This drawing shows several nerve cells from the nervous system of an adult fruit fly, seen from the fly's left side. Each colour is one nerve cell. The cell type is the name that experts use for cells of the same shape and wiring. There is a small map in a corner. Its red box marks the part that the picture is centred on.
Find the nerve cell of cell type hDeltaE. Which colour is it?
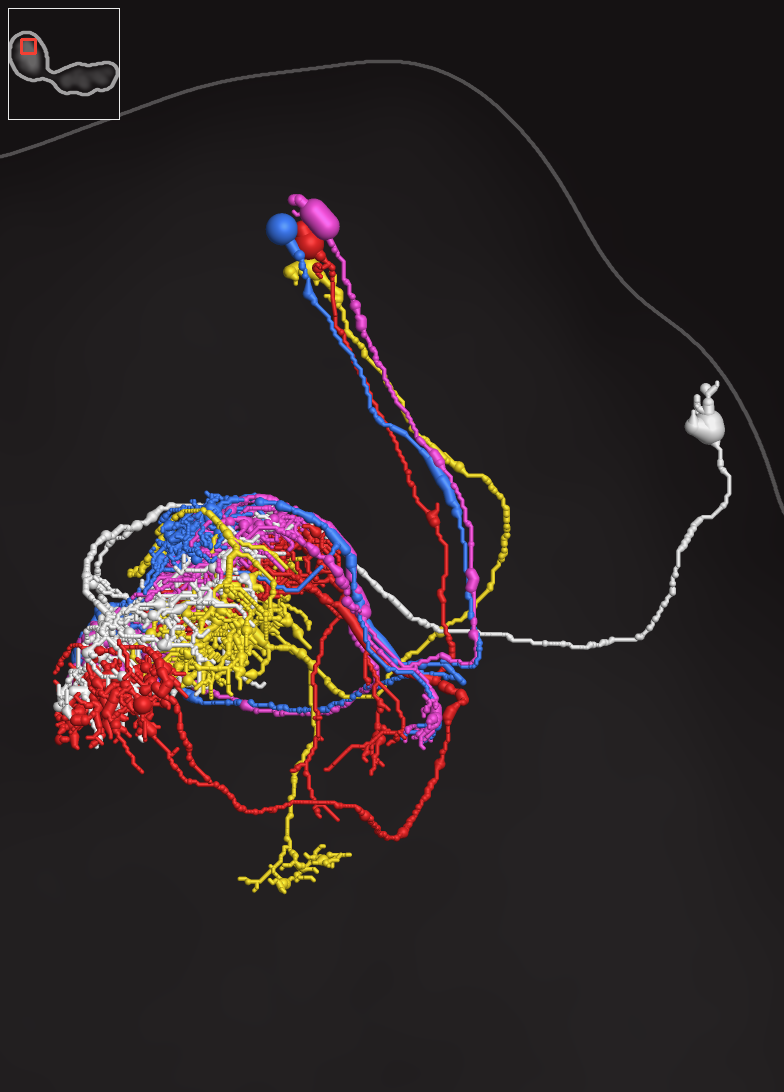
magenta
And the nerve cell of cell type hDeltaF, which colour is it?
yellow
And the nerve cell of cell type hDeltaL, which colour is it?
red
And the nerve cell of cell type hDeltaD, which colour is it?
blue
